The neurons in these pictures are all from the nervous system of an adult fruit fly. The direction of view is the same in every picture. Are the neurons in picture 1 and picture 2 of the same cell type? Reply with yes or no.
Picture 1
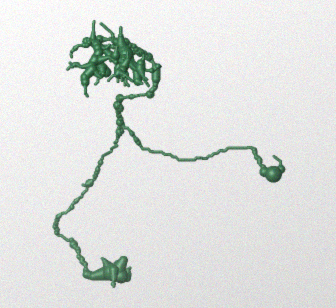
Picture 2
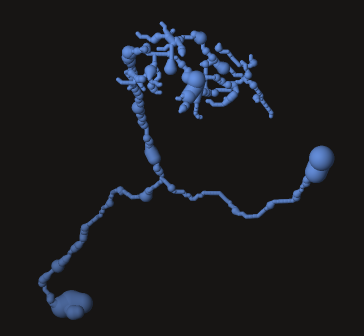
no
